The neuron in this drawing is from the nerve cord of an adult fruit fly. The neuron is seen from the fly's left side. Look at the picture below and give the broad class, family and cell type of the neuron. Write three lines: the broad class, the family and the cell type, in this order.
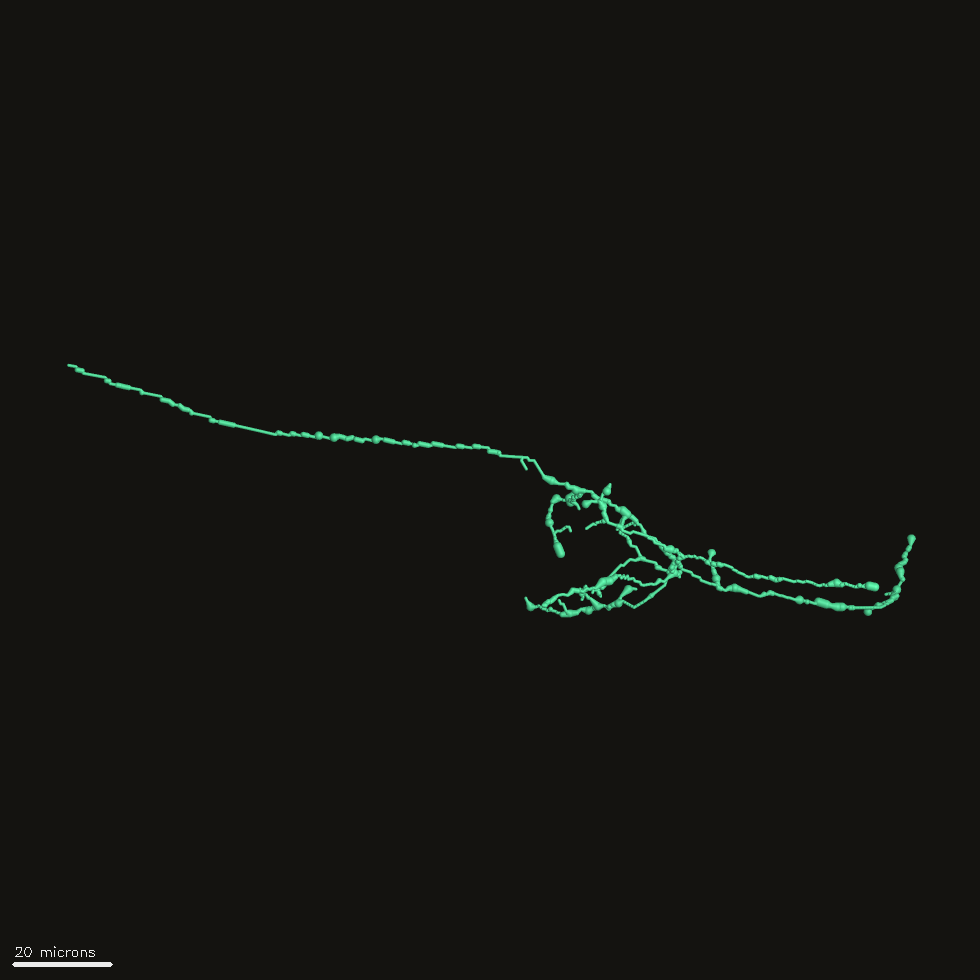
descending neuron
hemilineage LB23
DNg85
